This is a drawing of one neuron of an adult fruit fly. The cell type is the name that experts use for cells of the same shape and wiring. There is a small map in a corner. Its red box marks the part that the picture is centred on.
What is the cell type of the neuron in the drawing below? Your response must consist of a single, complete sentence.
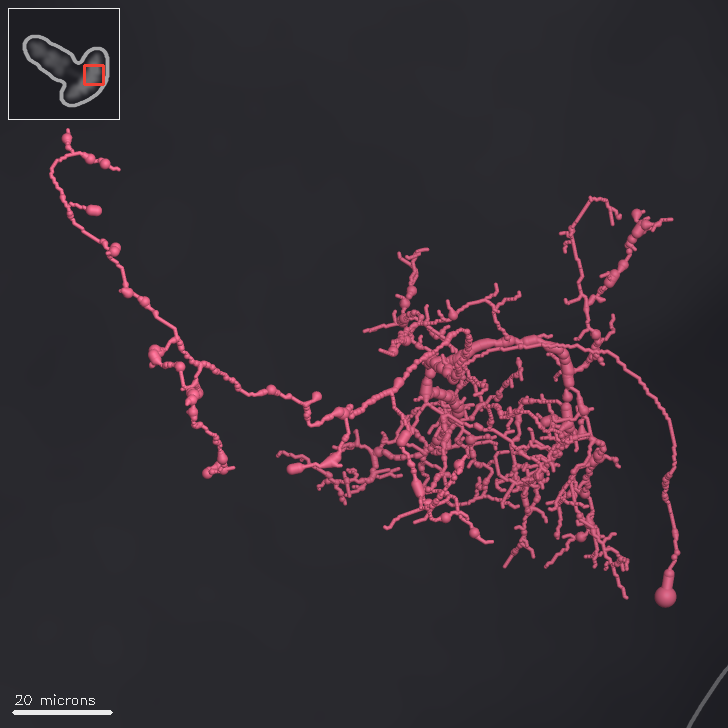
The cell type of this neuron is CB0356.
